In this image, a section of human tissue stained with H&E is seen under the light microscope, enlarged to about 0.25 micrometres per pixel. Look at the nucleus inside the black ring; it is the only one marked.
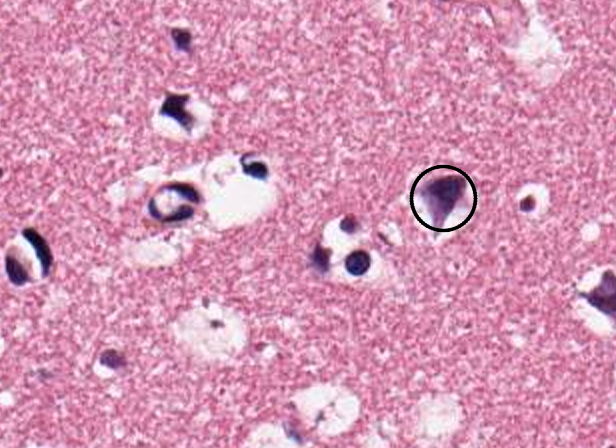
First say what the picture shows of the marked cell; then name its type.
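It lies within a clear, unstained space that separates it on all sides from the surrounding pink tissue. It is larger than the small round dark nuclei near it, which also sit in clear spaces. This is a neuron.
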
